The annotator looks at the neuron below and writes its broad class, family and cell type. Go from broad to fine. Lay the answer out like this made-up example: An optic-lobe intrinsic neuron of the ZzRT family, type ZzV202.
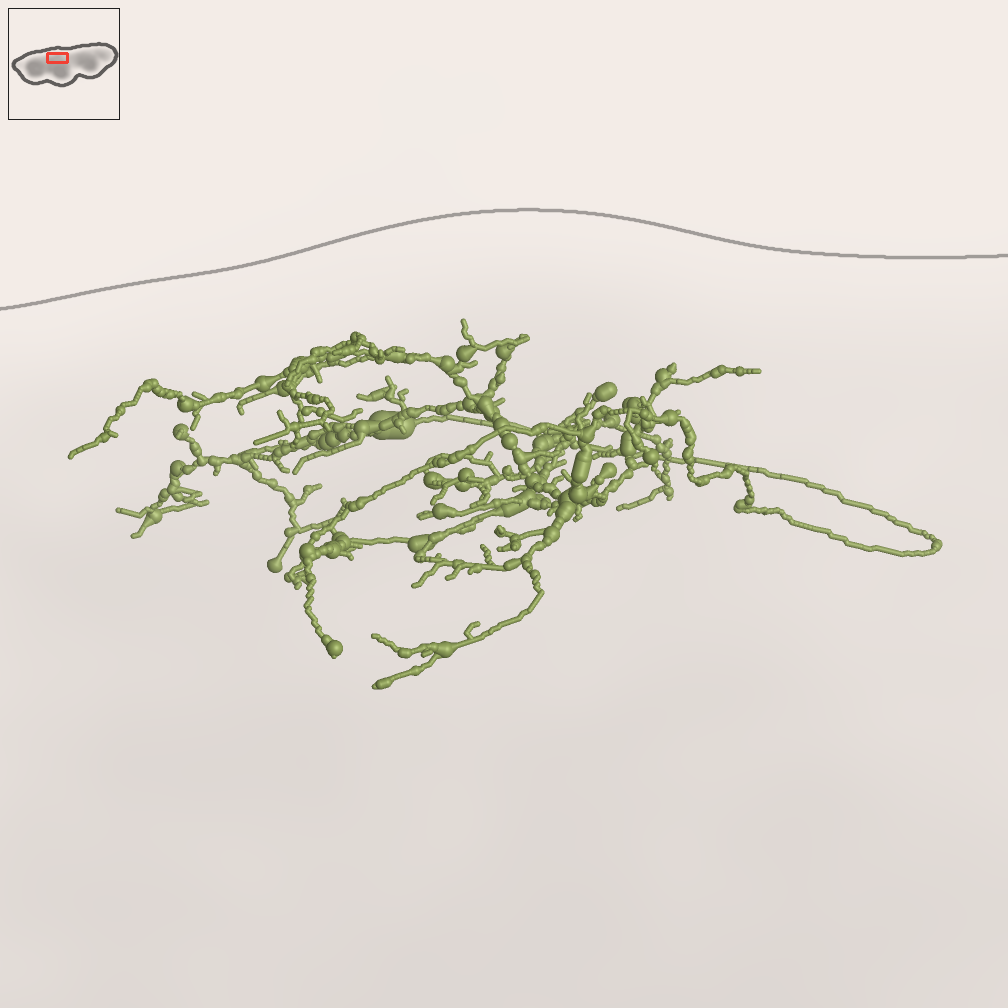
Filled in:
A nerve-cord intrinsic neuron of hemilineage 11B, type IN11B025.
